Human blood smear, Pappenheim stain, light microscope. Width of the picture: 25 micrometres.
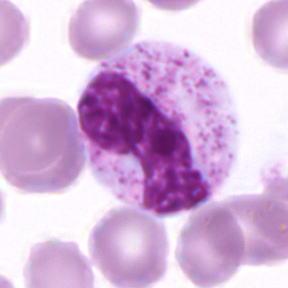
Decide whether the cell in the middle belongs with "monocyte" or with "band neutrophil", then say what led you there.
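It is a band neutrophil rather than a monocyte.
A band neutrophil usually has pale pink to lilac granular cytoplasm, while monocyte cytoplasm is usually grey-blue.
Here the cytoplasm is plentiful and very pale pinkish, mostly to the upper right of the nucleus, with small reddish-purple granules scattered loosely through it.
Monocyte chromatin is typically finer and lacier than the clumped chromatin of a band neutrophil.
This chromatin is dark purple and coarsely clumped. The nucleus is one curved, indented, band-like mass running from the cell's upper left to its lower edge.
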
